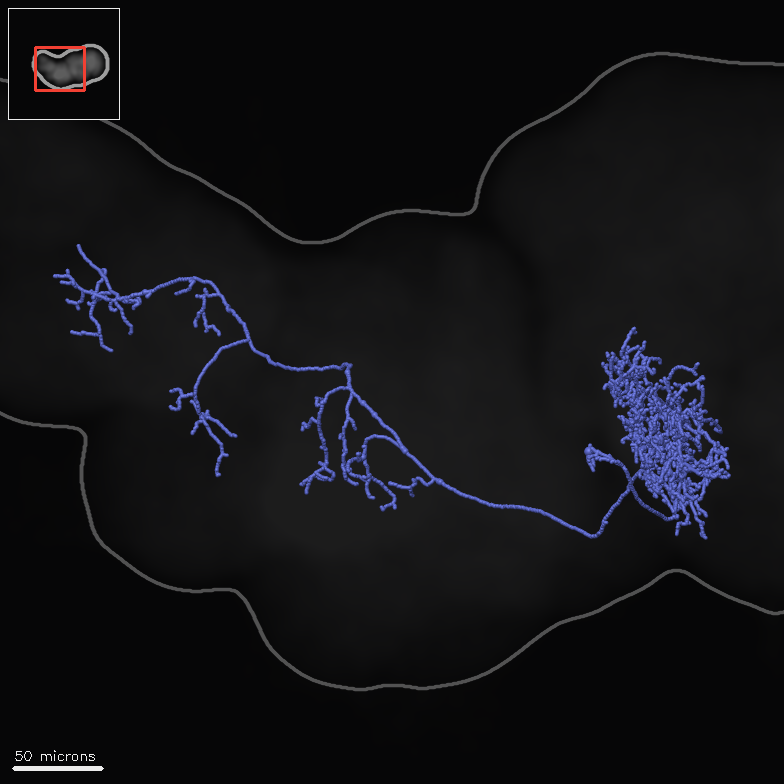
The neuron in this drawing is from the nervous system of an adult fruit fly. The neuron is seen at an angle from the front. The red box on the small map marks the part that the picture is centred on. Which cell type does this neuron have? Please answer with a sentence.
The cell type is DNge006.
